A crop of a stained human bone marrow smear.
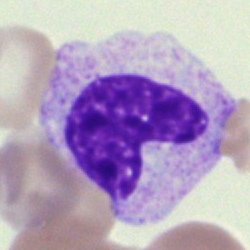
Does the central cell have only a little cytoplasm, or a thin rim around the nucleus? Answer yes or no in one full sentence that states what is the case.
No, the nucleus does not fill most of the cell; the cytoplasm is plentiful.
